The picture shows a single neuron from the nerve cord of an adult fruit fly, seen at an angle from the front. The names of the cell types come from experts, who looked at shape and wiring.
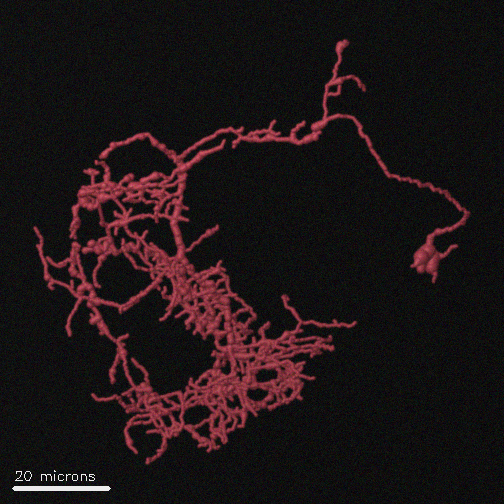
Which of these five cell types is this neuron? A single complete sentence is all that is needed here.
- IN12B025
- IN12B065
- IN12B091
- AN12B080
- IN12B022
It is IN12B022 that names the cell type of this neuron.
